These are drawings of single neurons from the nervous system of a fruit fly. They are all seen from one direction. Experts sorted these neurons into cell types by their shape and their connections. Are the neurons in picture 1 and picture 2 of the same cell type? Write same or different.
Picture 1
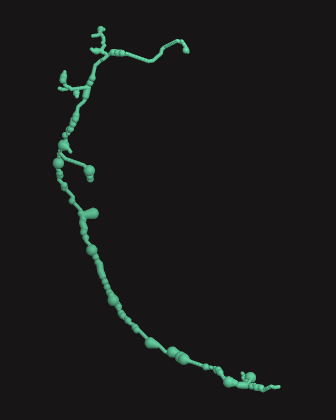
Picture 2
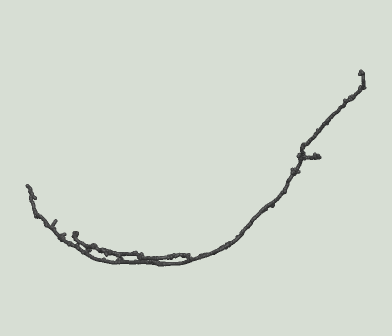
different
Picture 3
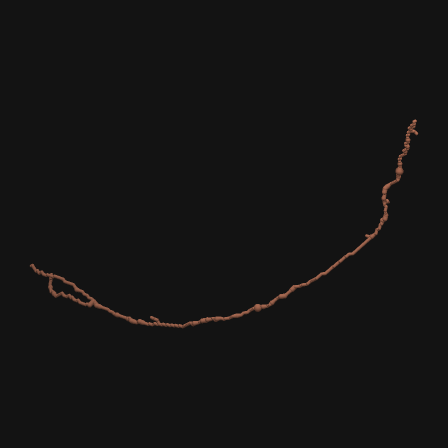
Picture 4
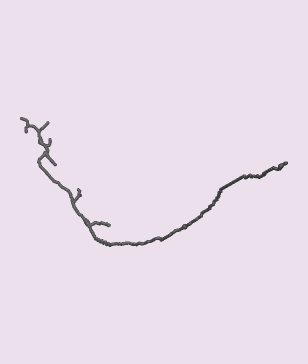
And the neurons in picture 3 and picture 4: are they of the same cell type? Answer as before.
different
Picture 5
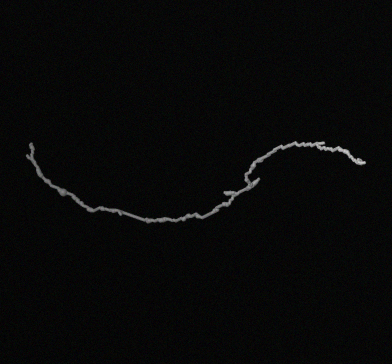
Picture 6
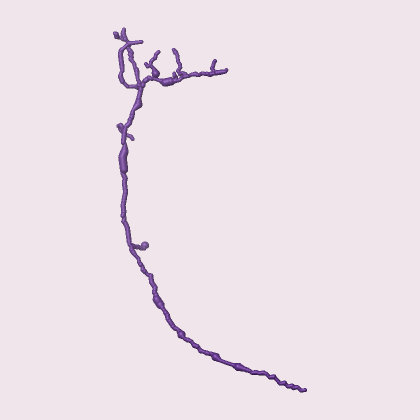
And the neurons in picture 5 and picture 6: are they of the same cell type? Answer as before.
different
